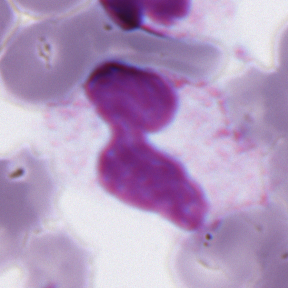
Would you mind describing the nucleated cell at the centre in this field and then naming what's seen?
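Look first at the nucleus: two lobes joined by a broad neck, like an hourglass, with no nucleoli in either. The cytoplasm is ample and almost colourless, and the outer border is faint, hard to trace against the background. This is a segmented neutrophil.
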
